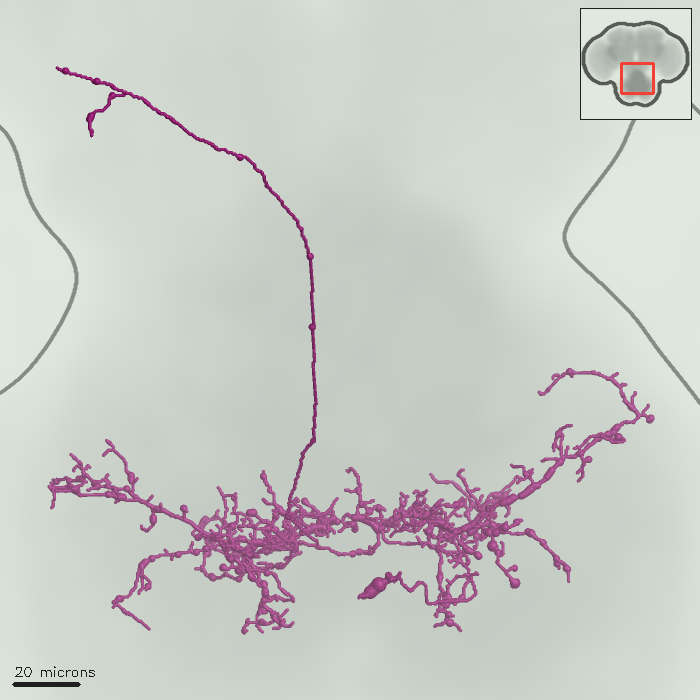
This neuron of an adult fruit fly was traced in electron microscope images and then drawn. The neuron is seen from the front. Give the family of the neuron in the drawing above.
hemilineage 08B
